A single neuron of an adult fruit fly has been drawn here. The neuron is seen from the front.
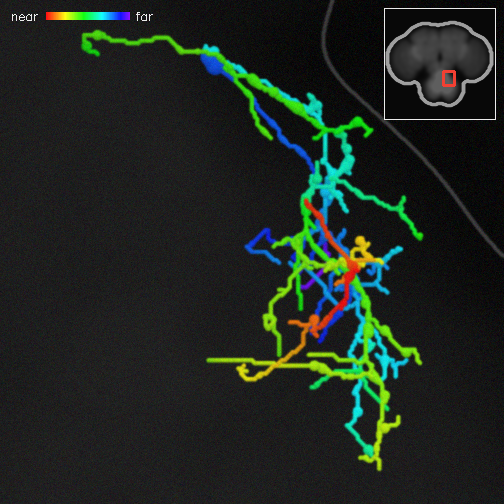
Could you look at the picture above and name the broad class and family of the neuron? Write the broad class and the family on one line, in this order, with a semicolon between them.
nerve-cord intrinsic neuron; hemilineage 11B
